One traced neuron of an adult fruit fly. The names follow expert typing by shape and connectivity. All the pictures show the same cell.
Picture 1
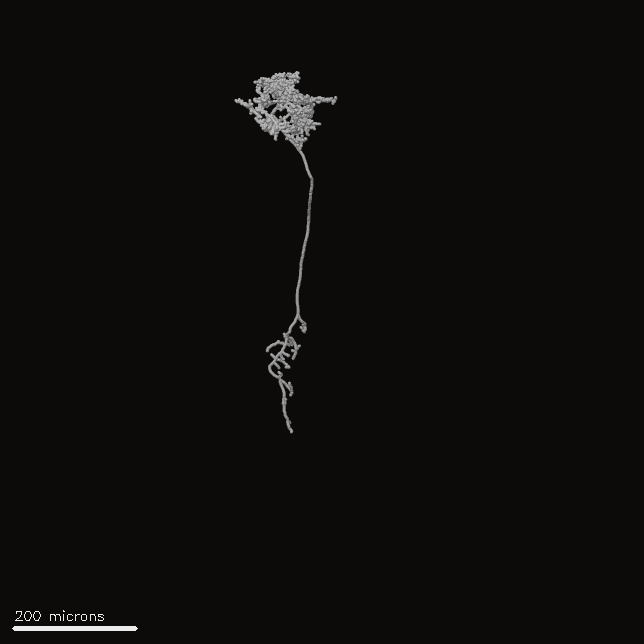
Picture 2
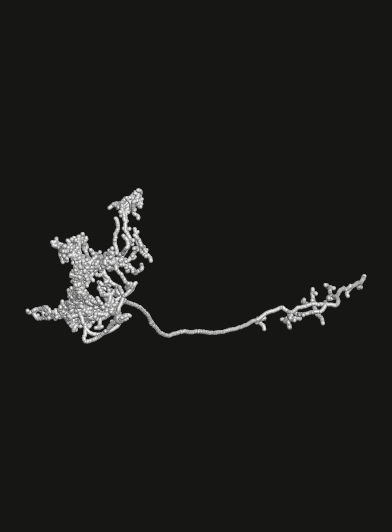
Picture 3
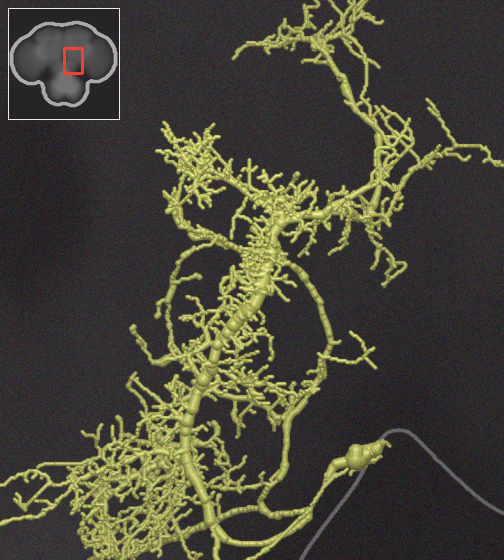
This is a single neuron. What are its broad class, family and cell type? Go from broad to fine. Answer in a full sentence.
A descending neuron of the DNge family, type DNge054.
